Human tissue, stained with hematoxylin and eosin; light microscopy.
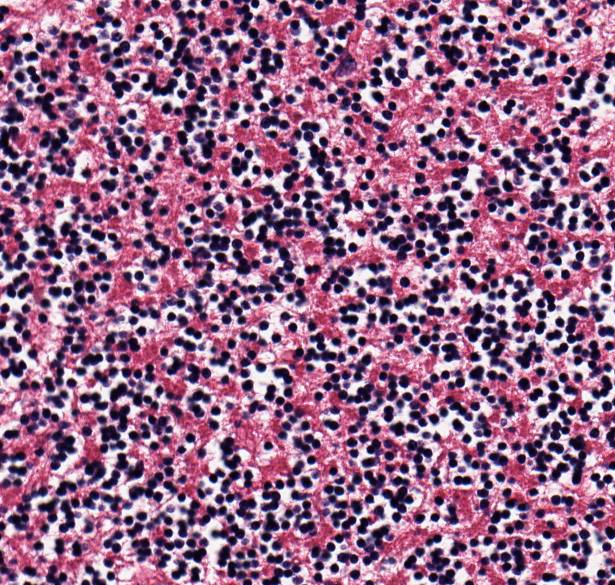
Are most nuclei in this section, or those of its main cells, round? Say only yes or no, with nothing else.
Yes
